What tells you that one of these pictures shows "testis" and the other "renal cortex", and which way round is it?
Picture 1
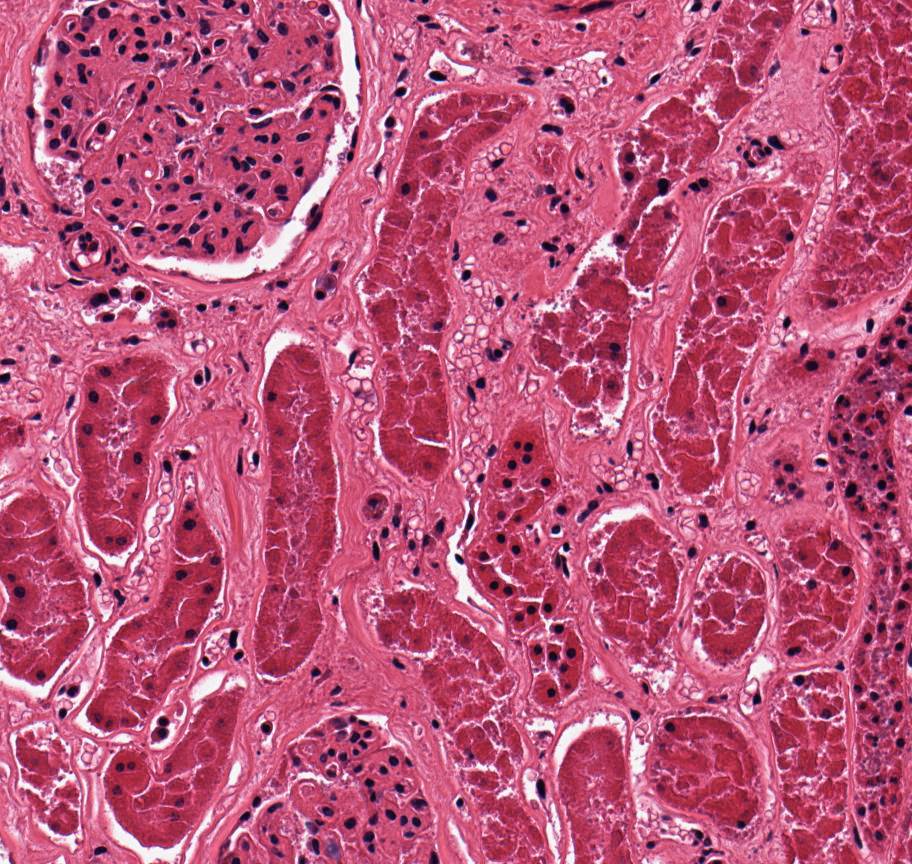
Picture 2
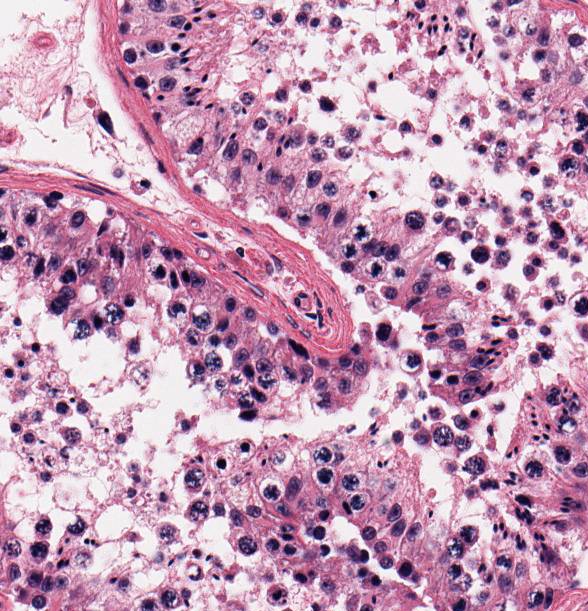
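Of the two, picture 1 is renal cortex and picture 2 testis. Picture 1 consists mostly of closely packed, elongated tubules separated by narrow bands of pink stroma, and a rounded, cellular glomerulus lies in the upper left corner, ringed by a clear space inside a thin capsule. Tubular cells have abundant, deeply eosinophilic, granular cytoplasm and small, round, dark nuclei. In picture 2 the tubule lining is a stratified epithelium several cells thick, stacked from the fibrous wall toward the lumen. The wall is wavy pink fibres with flattened, elongated dark nuclei parallel to its length. In picture 2 the cytoplasm is widely vacuolated and torn, leaving many clear gaps between cells.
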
